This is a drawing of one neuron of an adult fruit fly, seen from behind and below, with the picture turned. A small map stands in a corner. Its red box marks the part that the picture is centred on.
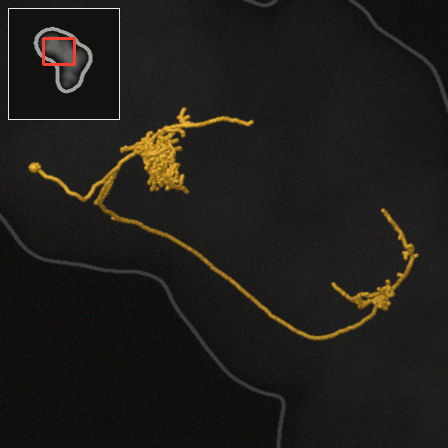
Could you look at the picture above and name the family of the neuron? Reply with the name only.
hemilineage SLPp&v1_ventral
